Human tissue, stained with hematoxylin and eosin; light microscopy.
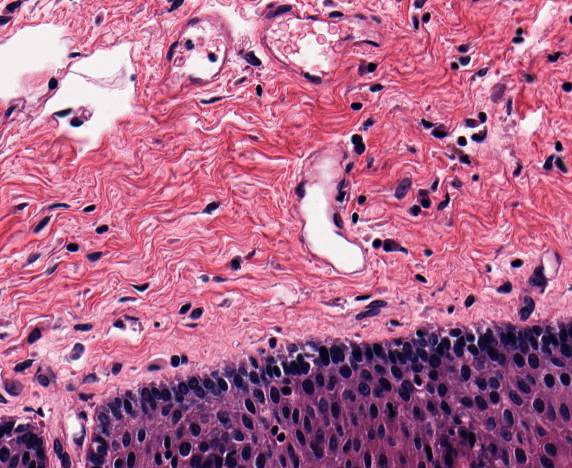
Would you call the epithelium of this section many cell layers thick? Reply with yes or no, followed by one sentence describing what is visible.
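Yes. The epithelium is stratified, with a basal layer of crowded, dark-staining oval nuclei.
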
